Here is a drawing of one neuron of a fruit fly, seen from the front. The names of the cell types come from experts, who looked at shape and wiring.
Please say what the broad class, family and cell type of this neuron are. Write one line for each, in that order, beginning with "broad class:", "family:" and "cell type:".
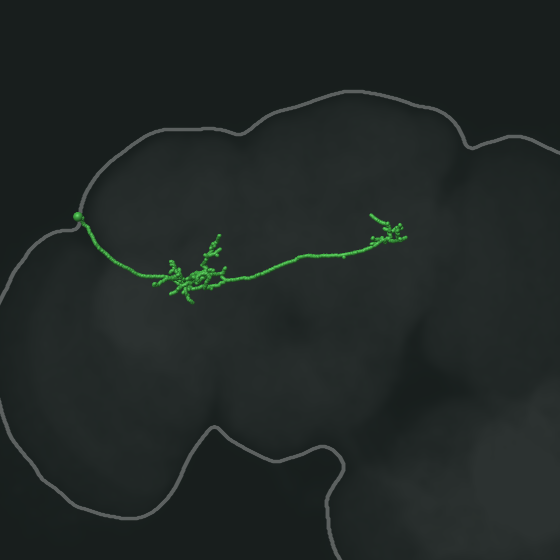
broad class: central-brain intrinsic neuron
family: hemilineage LHl4_posterior
cell type: PLP113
